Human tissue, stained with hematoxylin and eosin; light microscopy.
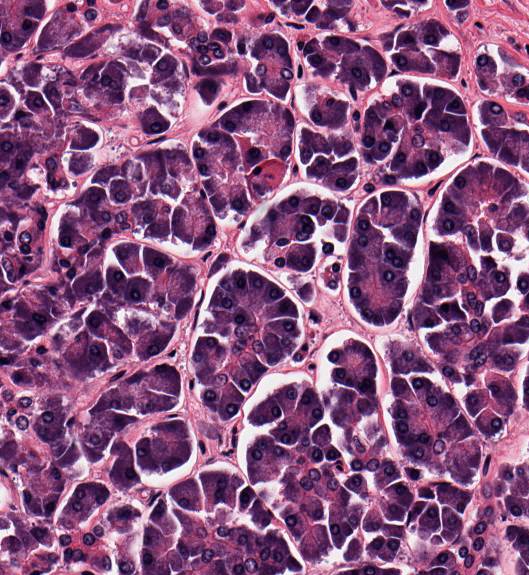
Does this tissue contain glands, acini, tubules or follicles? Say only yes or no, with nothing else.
Yes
